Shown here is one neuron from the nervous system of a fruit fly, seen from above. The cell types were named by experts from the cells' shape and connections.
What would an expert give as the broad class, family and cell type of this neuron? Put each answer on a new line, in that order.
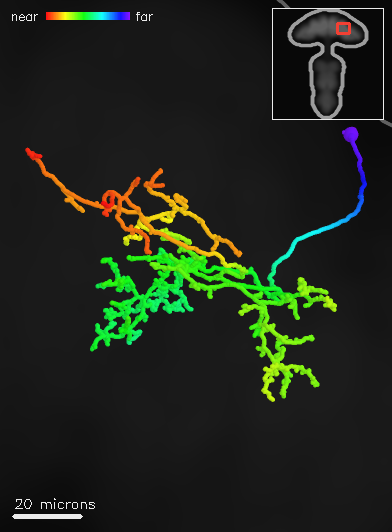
central-brain intrinsic neuron
hemilineage LHa2
LHAV2j1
